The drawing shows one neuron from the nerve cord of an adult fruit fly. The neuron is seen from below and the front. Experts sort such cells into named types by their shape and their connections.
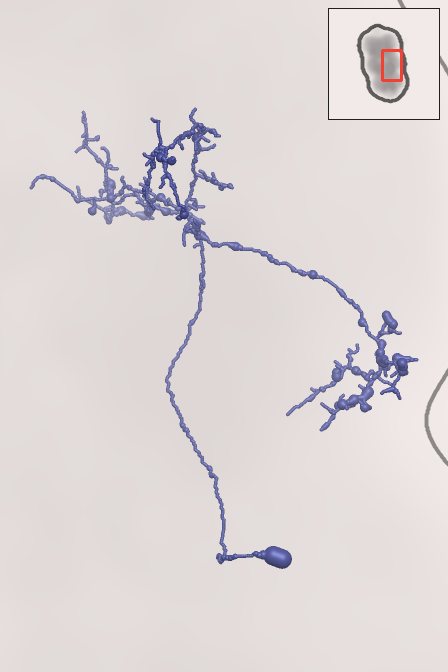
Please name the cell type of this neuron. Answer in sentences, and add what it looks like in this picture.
It is of cell type IN21A088. It is a nerve-cord intrinsic neuron. The picture shows dozens of branch ends. In this view it is about as wide as it is tall.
